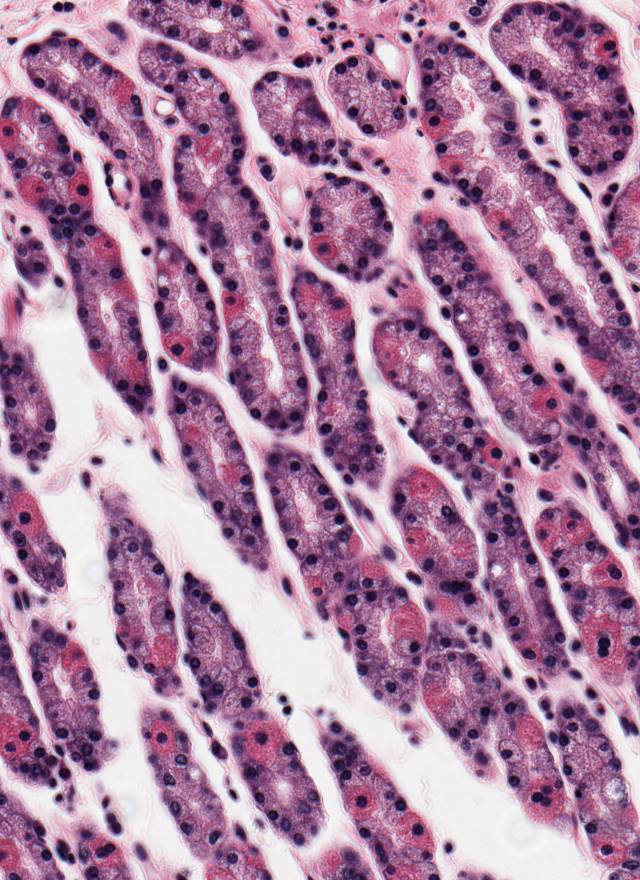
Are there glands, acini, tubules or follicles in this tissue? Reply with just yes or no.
Yes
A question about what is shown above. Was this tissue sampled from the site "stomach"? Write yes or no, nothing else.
yes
